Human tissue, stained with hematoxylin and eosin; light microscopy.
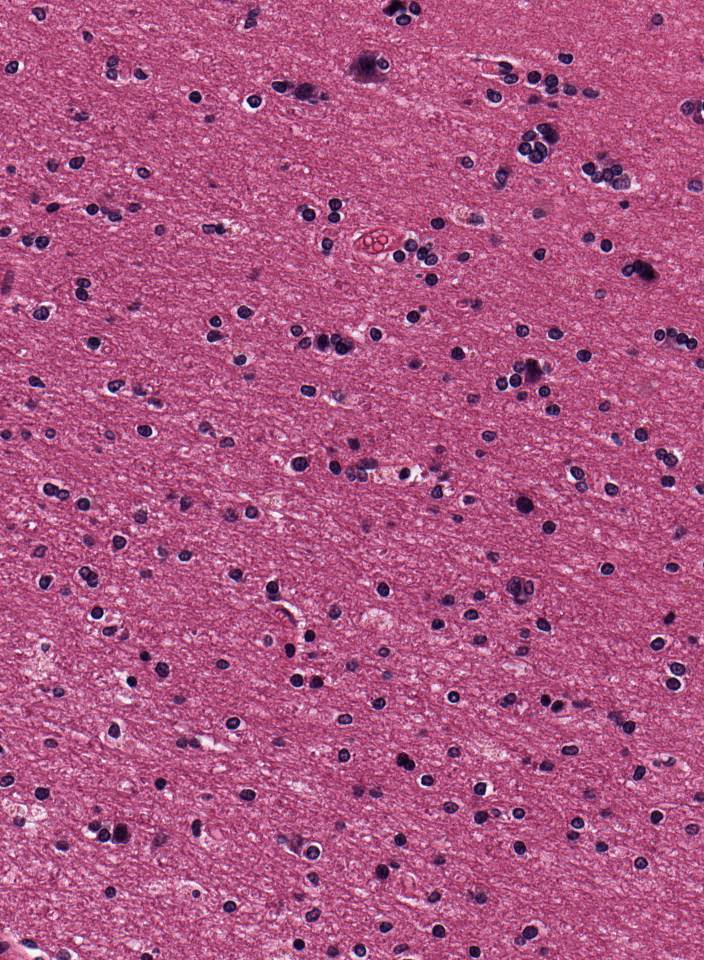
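Cerebral cortex, H&E. Finely fibrillary pink matrix throughout, with small nuclei scattered fairly evenly. Most nuclei small, round, dark. Many sit in clear halos, in the manner of oligodendrocytes. Small clusters of a few cells in places, chiefly upper right.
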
